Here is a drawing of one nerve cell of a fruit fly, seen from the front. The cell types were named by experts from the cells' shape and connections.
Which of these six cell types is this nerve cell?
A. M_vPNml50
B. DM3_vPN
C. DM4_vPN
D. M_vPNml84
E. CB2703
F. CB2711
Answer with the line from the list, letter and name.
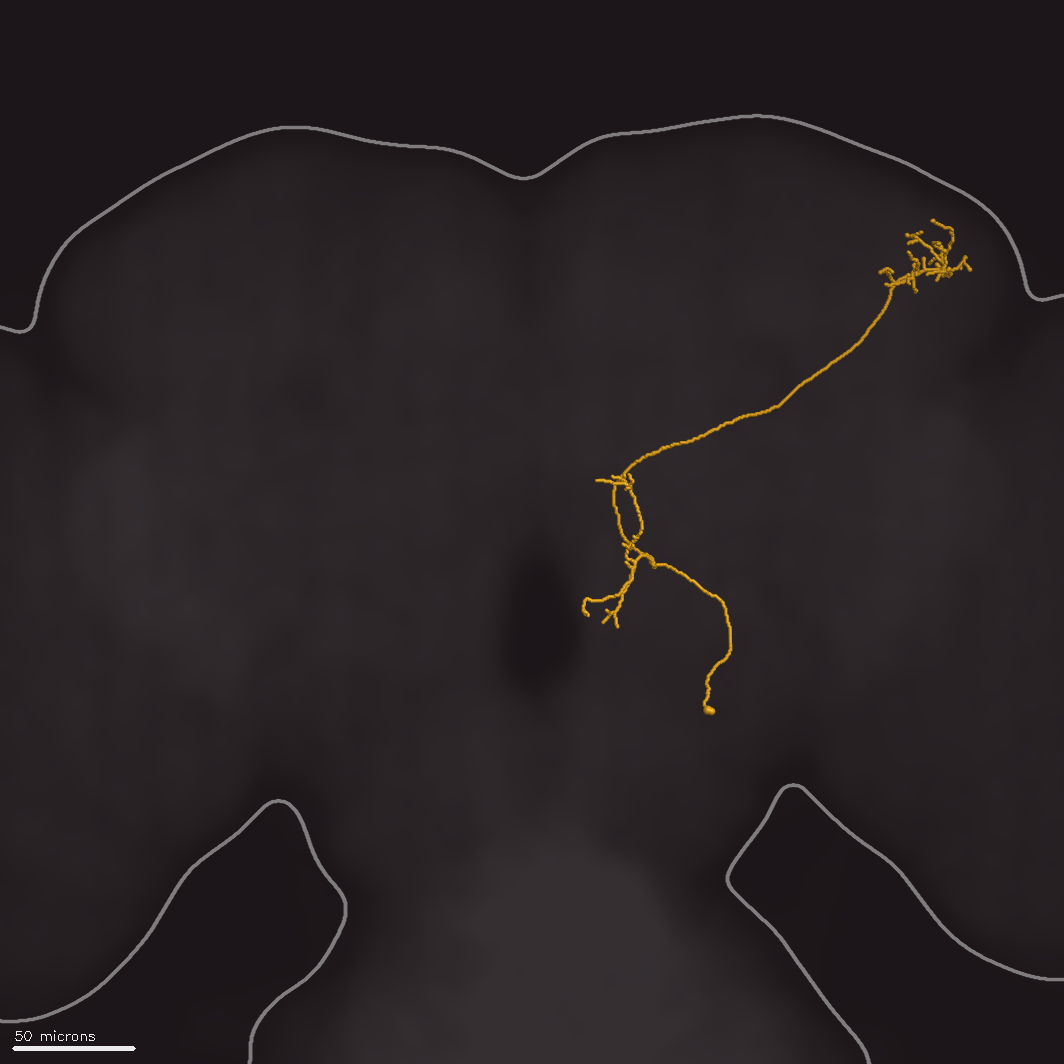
B. DM3_vPN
